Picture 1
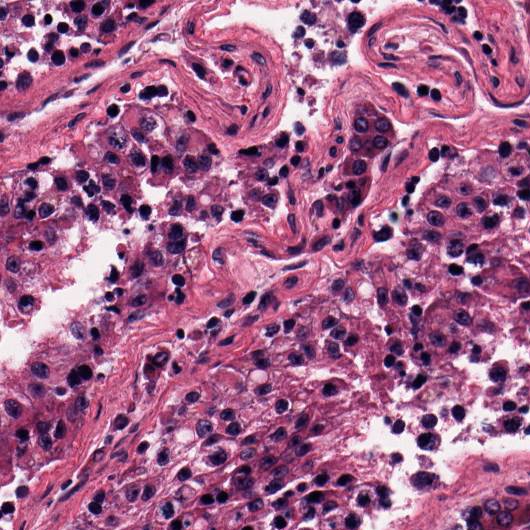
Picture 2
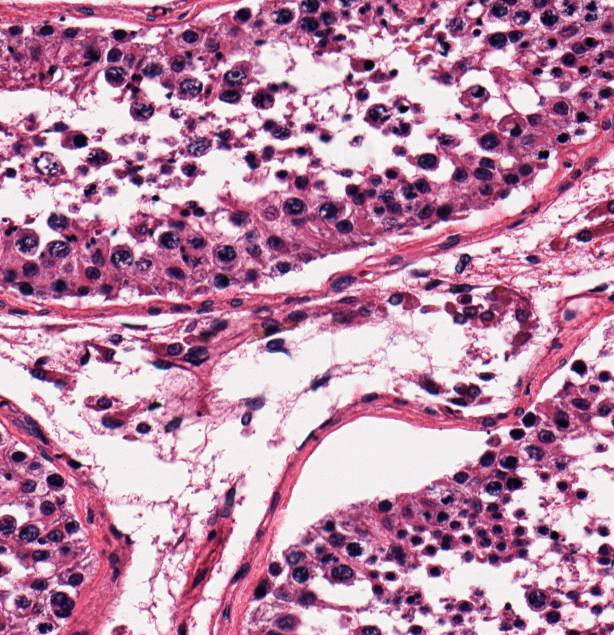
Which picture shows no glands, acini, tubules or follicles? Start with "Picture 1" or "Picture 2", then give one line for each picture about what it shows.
Picture 1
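In picture 1: No glands with lined lumina and no fat cells are seen in the field.
In picture 2: Parts of three tubular units lie in the field, one across the top, one at the lower right and one at the lower left edge, separated by loose tissue running through the middle.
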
